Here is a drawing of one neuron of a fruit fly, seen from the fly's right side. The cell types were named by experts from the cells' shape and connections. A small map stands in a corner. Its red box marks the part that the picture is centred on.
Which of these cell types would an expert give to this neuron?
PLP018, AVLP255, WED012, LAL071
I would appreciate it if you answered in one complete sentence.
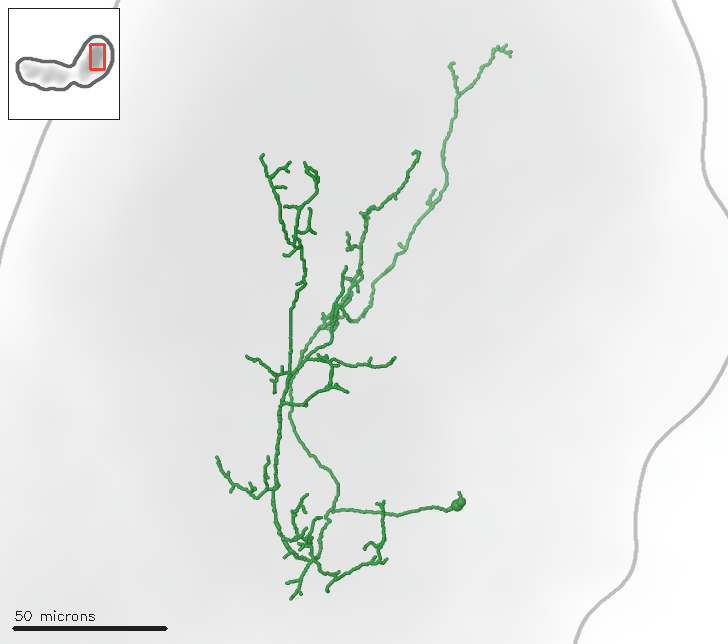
The cell type to which this neuron belongs is AVLP255.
